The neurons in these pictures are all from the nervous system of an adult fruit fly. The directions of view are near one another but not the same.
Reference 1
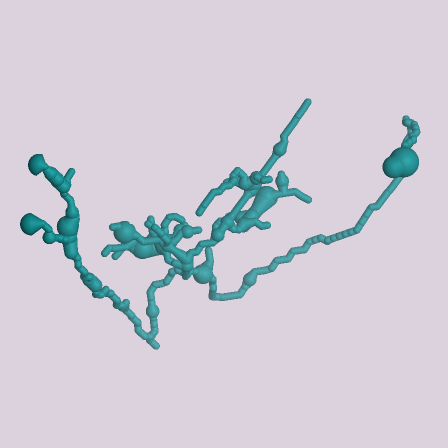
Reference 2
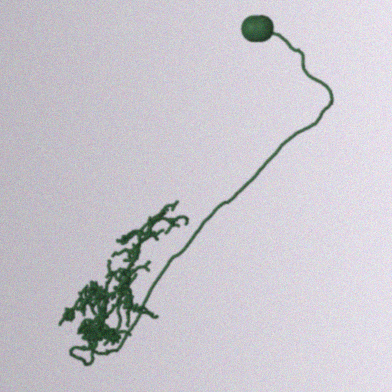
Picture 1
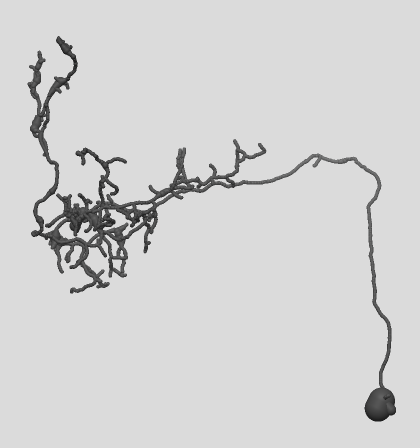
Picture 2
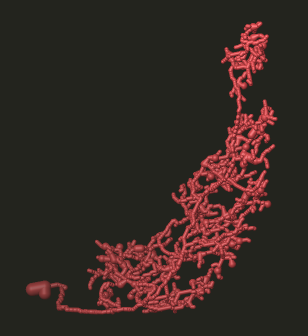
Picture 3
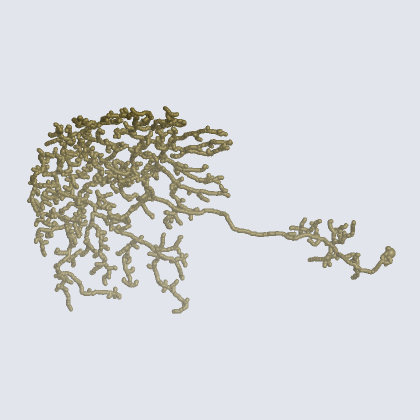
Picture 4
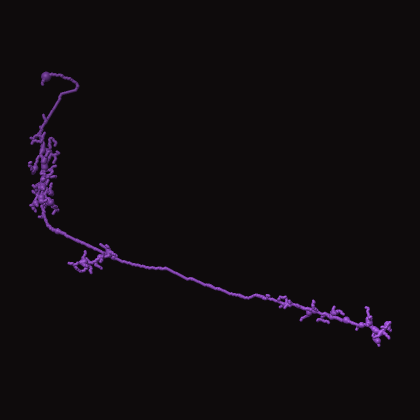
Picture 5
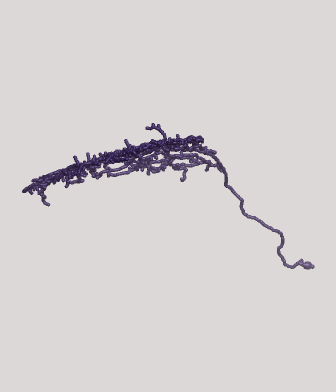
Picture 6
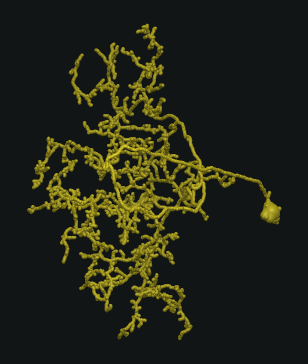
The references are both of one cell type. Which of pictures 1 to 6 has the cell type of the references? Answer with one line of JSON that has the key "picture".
{"picture": 1}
